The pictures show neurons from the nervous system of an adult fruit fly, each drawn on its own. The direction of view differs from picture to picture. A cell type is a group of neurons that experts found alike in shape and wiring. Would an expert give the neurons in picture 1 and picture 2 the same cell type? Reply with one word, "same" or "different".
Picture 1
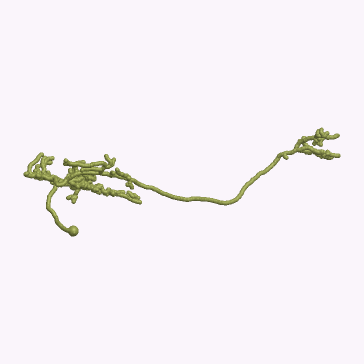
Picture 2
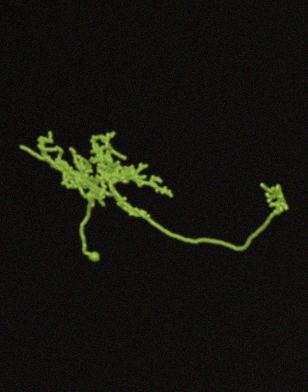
different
